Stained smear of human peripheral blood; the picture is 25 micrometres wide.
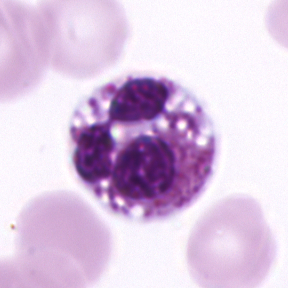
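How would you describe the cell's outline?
Round and smooth.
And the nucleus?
It's split into three separate lobes, with dense, dark purple chromatin.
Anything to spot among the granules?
Small clear unstained spots, scattered about.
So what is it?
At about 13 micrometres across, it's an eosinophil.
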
